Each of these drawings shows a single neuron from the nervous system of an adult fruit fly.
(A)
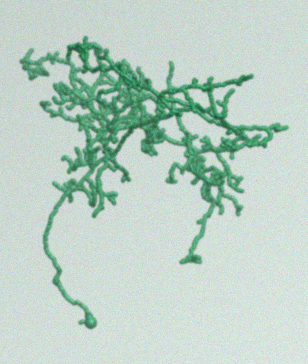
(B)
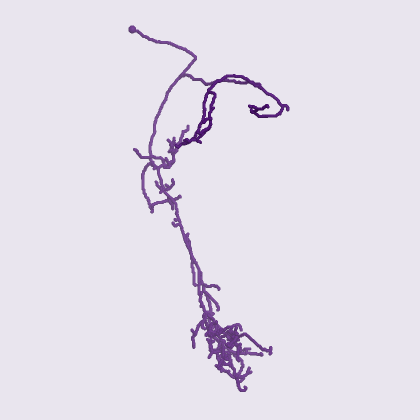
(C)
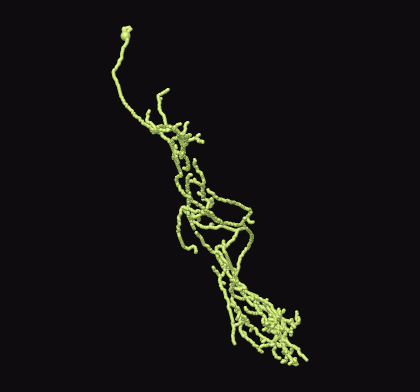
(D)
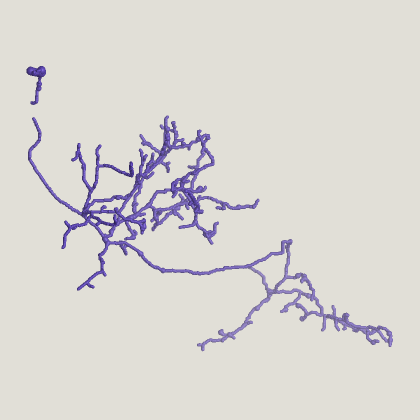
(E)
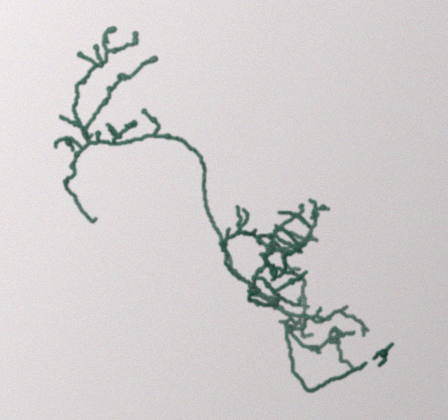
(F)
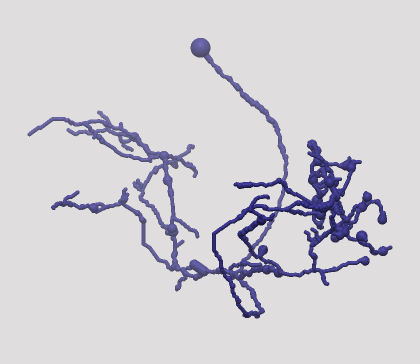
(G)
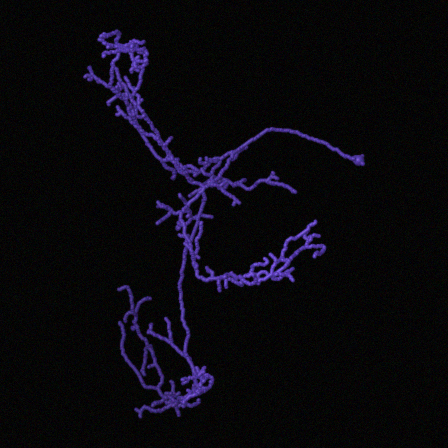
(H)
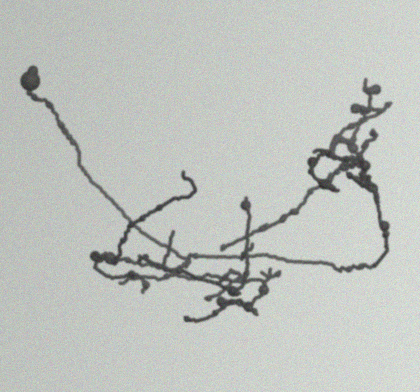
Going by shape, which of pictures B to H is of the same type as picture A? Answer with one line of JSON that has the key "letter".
{"letter": "G"}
